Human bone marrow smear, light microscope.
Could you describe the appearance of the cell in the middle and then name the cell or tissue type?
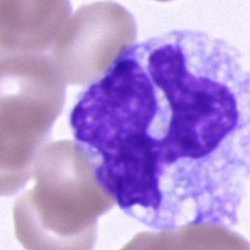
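Nucleus deeply folded, a cleft almost splitting it into two lobes. Cytoplasm pale lilac-blue and finely speckled, with no coarse dark granules. Widest band of cytoplasm on the right of the nucleus. Identification: monocyte.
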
